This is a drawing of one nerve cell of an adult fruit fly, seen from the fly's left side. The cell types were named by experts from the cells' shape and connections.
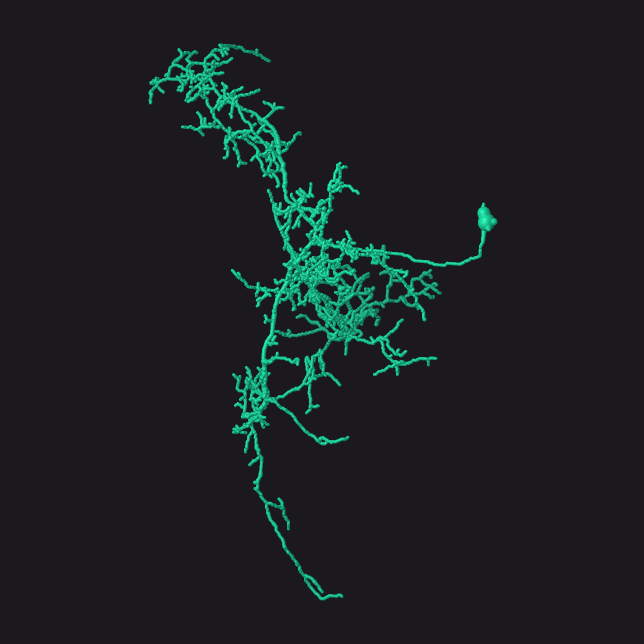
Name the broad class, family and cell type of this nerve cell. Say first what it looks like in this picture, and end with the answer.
In this view it is taller than it is wide. Its broad class is central-brain intrinsic neuron. The family is hemilineage DL1_ventral. The cell type is PVLP211m_c.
